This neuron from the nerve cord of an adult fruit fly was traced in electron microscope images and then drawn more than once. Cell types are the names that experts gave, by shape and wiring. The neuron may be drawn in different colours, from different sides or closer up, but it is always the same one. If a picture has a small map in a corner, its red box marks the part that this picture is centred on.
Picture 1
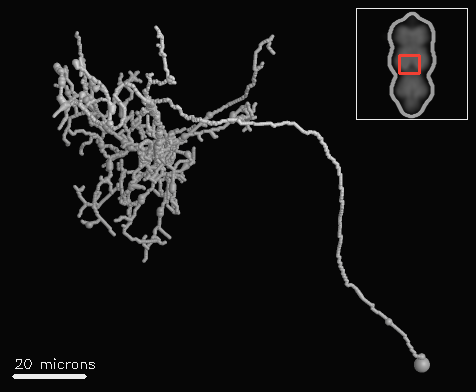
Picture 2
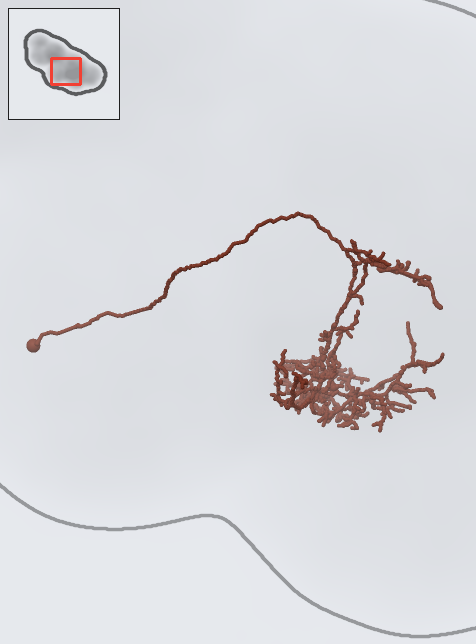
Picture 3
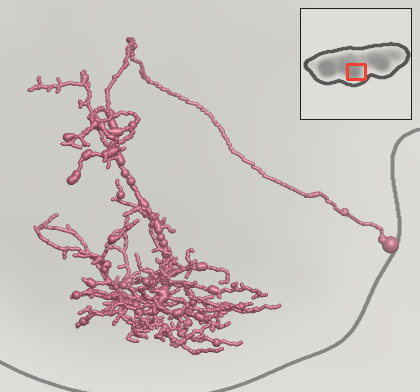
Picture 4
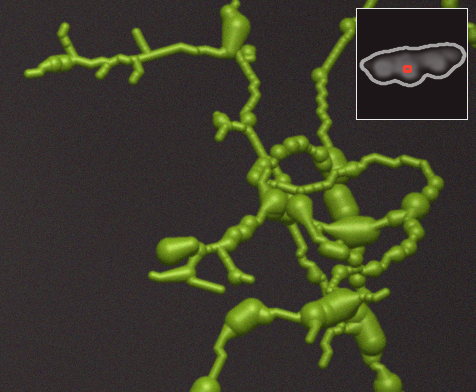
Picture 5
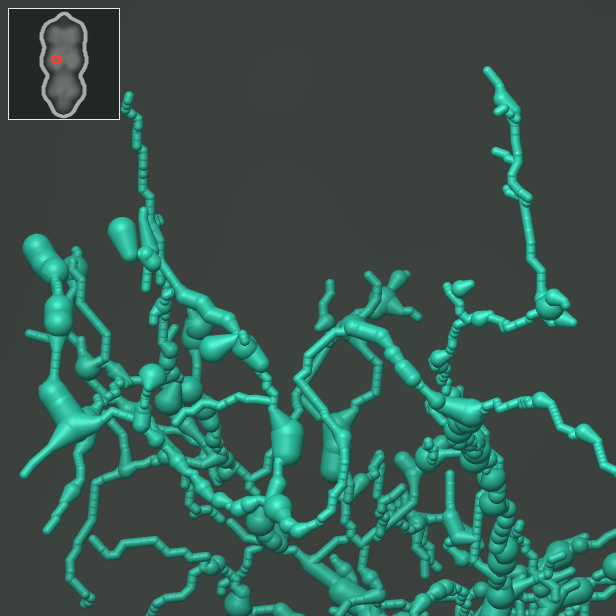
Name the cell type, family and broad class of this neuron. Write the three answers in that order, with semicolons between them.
IN12B059; hemilineage 12B; nerve-cord intrinsic neuron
